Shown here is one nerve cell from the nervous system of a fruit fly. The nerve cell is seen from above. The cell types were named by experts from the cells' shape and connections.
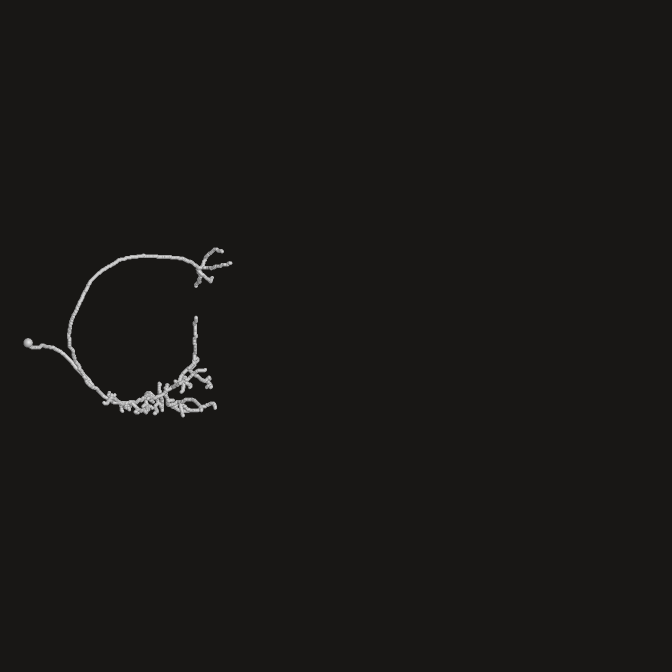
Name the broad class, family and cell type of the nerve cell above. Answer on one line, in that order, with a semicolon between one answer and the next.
central-brain intrinsic neuron; hemilineage SLPa&l1_lateral; WED034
